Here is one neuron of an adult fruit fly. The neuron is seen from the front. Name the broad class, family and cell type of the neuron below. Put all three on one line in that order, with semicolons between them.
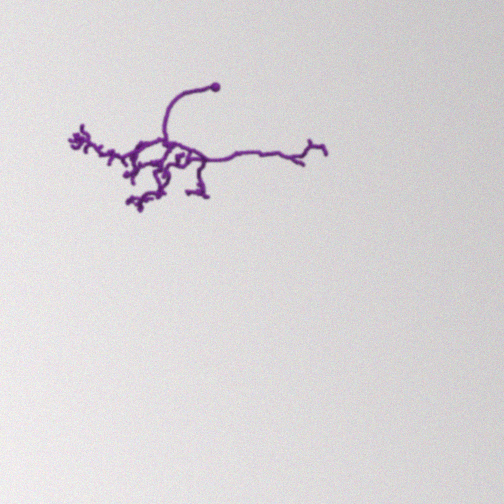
central-brain intrinsic neuron; hemilineage SMPp&v1_posterior; CB2967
